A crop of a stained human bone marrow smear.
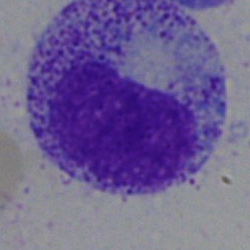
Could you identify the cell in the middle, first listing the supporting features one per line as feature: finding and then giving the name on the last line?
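Nucleus: about half of the cell
Pale area: few granules, beside nucleus at upper right
Granules: many, dark purple
Crowding: greatest in upper left cytoplasm
Name: myelocyte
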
